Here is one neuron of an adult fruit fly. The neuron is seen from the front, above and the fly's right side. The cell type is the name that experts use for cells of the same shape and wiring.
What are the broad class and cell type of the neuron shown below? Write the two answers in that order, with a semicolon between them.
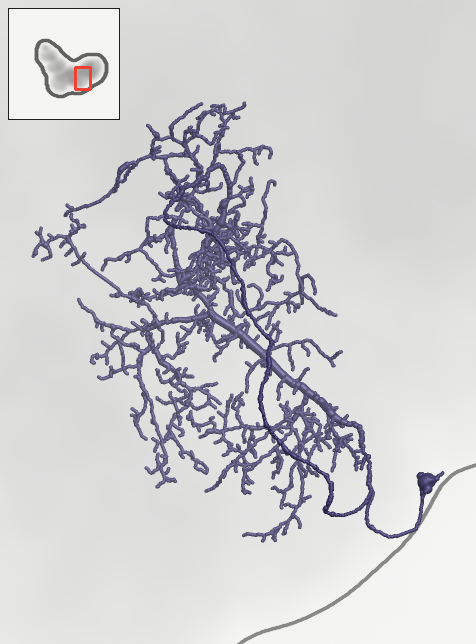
central-brain intrinsic neuron; GNG507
